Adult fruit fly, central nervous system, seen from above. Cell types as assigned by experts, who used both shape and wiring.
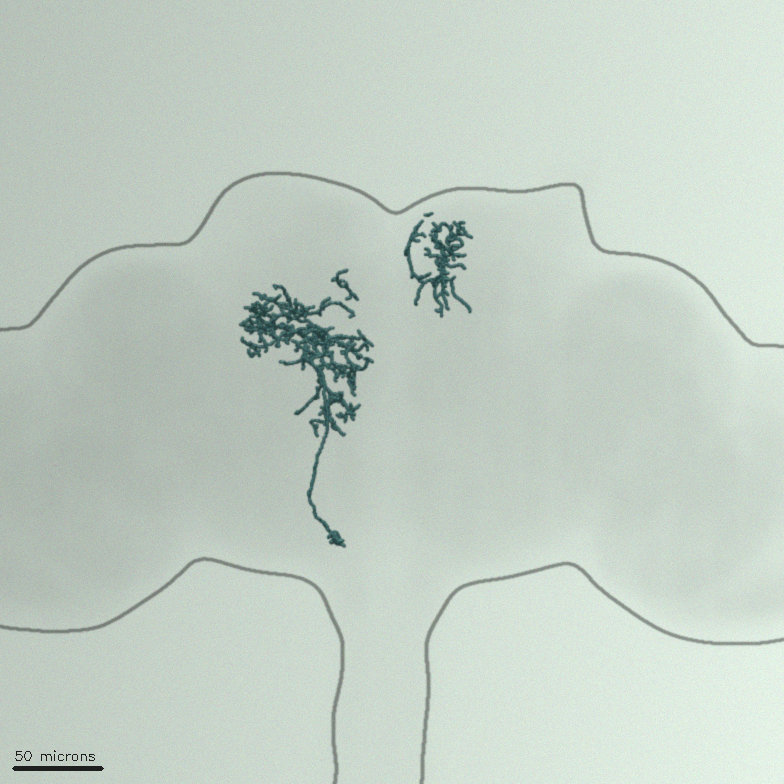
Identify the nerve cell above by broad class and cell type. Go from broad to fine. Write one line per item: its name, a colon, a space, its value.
broad class: central-brain intrinsic neuron
cell type: LAL154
